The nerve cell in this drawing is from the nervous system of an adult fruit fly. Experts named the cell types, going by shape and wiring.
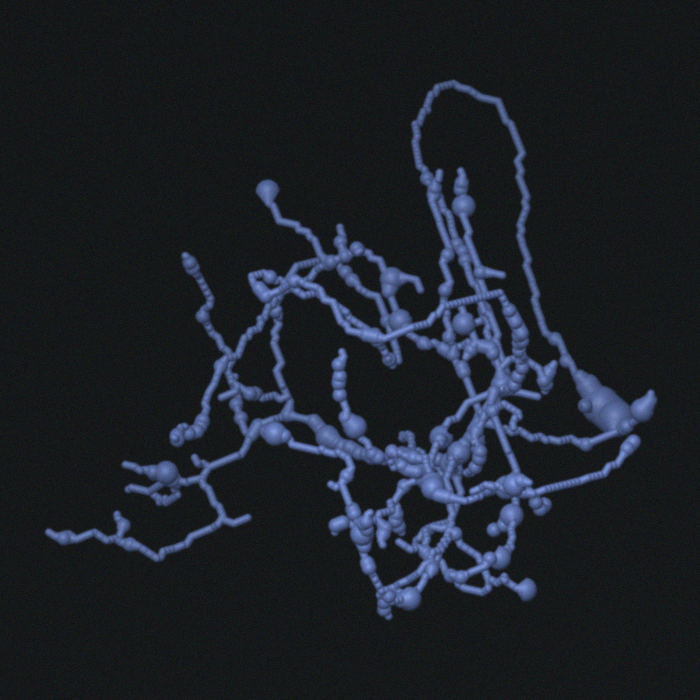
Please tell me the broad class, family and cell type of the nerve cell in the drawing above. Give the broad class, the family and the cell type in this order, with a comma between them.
central-brain intrinsic neuron, hemilineage LHp1, CB2064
